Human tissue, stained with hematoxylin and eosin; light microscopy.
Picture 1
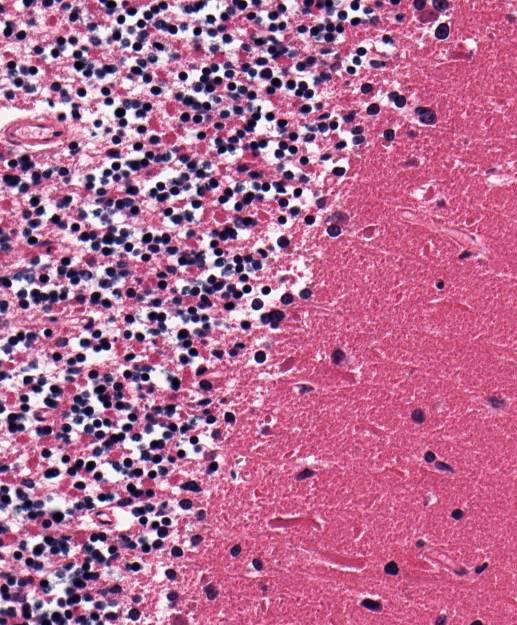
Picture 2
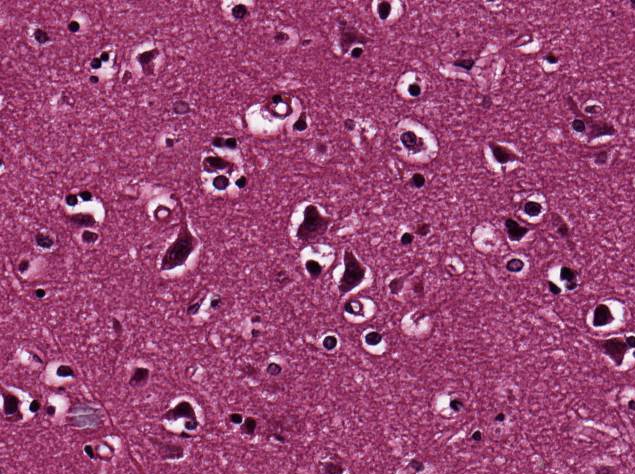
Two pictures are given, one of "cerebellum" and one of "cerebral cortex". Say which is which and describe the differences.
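Cerebral cortex: picture 2. Cerebellum: picture 1. Picture 1 splits into two zones. Left zone: crowded small, round, darkly staining nuclei with very little visible cytoplasm, and small pink cell-free islands scattered among them. Right zone: finely fibrillar pink meshwork, only scattered nuclei, thin elongated capillary profiles in the lower right.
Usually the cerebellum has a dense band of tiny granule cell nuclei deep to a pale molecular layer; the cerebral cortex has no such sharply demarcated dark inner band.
Picture 2: cells lie singly and in small groups across the whole field, forming no organised units, in a continuous pink, finely granular and fibrillary matrix. Larger cell bodies angular to triangular with a tapering process, left of centre and in the centre; many small, round, dark-staining nuclei with scarcely any visible cytoplasm throughout.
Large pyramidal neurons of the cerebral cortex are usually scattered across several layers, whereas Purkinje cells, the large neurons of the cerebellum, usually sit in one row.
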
